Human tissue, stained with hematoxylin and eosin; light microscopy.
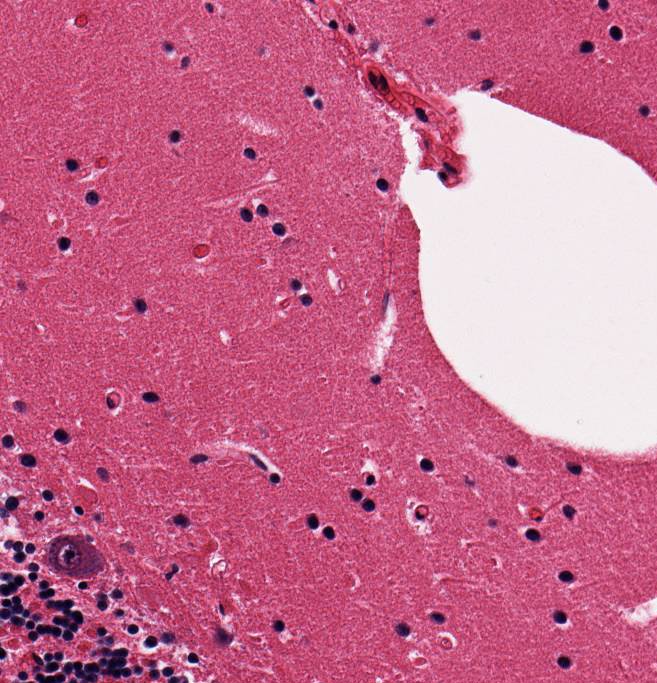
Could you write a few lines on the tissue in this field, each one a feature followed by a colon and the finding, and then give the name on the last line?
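Background: mostly finely fibrillar pink neuropil, just sparse small round dark nuclei scattered about.
Large neuron: one, at the upper edge of the packed nuclear cluster at lower left, with ample purplish cytoplasm and a round nucleus.
Empty space: big, white, smooth rounded border, upper right.
Epithelium and glands: none anywhere.
Tissue: cerebellum.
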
